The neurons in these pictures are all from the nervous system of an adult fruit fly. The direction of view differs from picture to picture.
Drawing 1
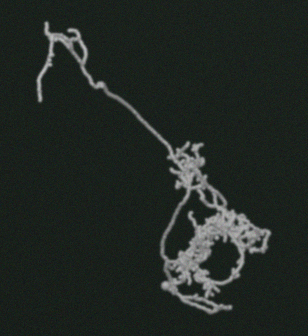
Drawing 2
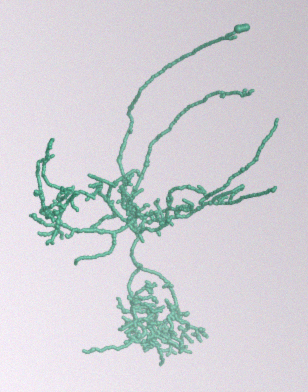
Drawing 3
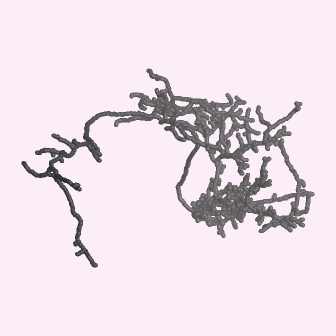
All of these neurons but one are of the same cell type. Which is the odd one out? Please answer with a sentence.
Drawing 2 is the odd one out.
